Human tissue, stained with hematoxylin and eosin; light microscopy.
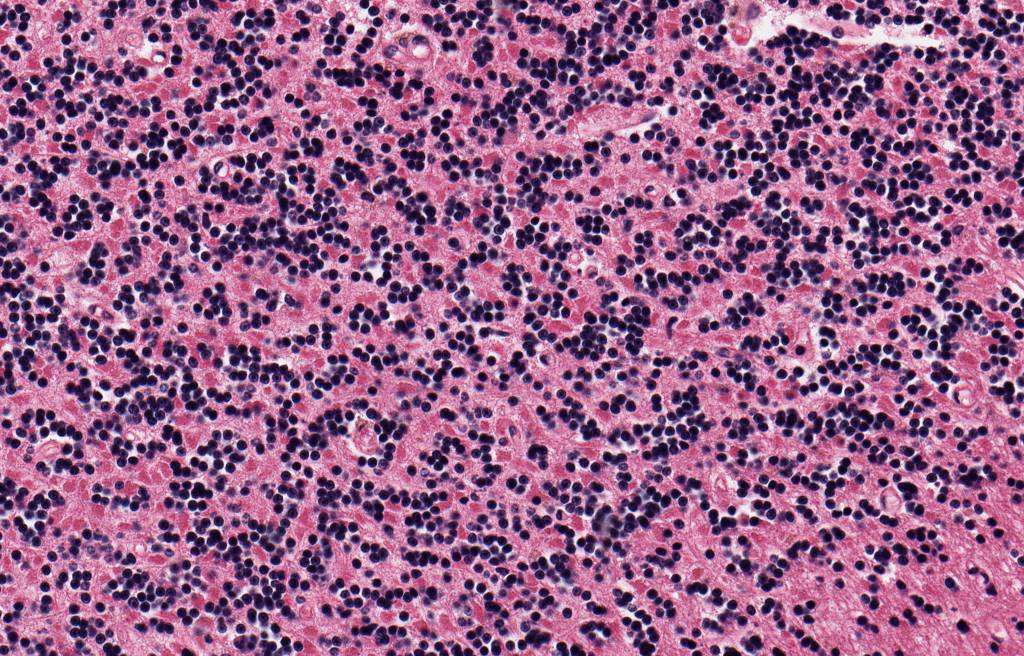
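Cerebellum, stained with haematoxylin and eosin. First, the crowded nuclei are small, round, dark-staining and fairly uniform in size. Second, these crowded cells have scant cytoplasm, barely seen around the nuclei. Third, pink, finely fibrillary material between the nuclear clusters forms islands largely free of nuclei. Last, no glands, epithelium or tubules are present anywhere in the field.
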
